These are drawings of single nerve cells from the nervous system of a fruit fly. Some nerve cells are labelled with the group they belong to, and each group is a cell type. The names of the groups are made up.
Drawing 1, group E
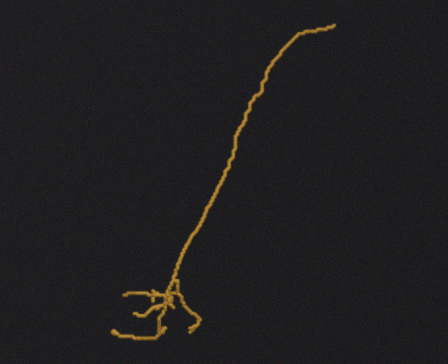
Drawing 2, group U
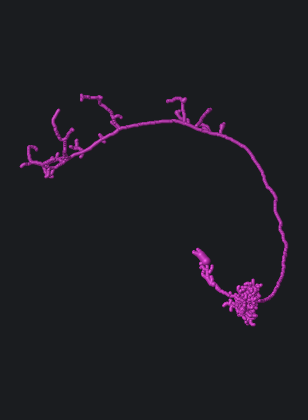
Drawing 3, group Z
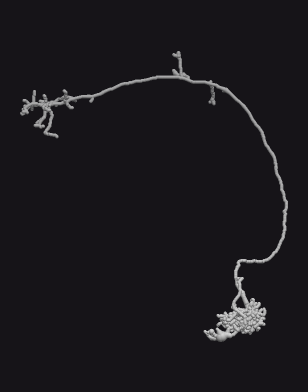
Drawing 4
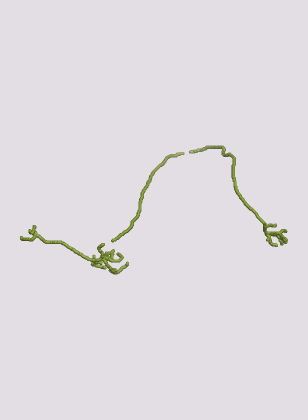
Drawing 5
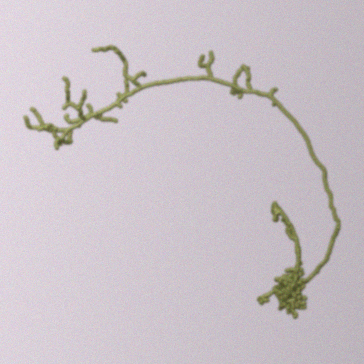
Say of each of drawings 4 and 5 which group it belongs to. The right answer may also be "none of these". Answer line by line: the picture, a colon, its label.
4: group E
5: group U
